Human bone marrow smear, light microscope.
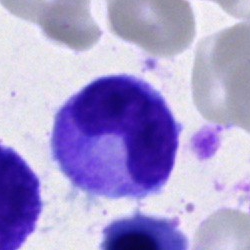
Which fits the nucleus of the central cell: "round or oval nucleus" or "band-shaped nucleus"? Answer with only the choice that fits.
Band-shaped nucleus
